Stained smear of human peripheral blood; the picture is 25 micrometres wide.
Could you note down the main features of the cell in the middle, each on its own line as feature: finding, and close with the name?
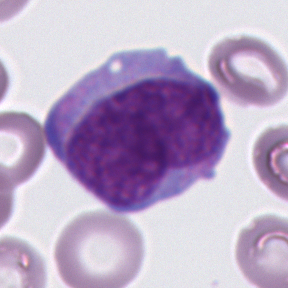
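Outline: irregular, somewhat angular, not smoothly round.
Nucleus: fills most of the cell, off-centre toward lower right.
Cytoplasm: more of it on the upper left; no distinct granules.
Vacuole: one, small and clear, in the cytoplasm near the top edge.
Size: about 15 micrometres across.
Identity: atypical promyelocyte.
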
